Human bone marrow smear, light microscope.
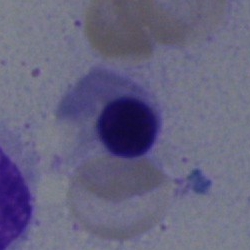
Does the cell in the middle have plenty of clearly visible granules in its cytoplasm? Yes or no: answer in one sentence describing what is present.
No, there is no granule to be seen in the cell's cytoplasm.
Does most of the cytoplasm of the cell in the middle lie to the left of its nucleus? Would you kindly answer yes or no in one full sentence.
Yes, what lies to the left of the nucleus is most of the cytoplasm.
